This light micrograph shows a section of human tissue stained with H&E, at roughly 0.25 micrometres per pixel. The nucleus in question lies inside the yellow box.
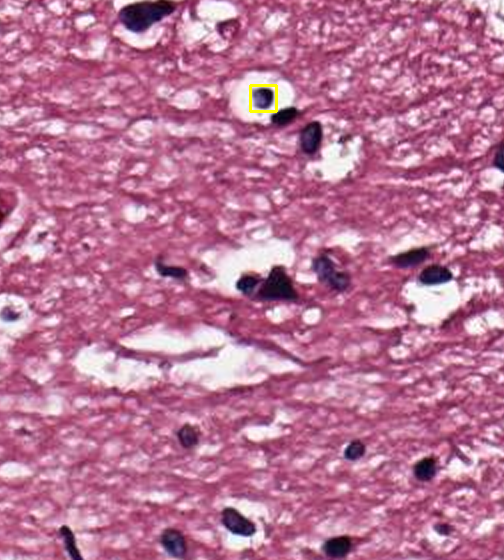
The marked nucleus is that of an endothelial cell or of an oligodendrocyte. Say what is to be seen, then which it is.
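The nucleus is small, round and smooth in outline. The nucleus sits in a clear, unstained space with no pink cytoplasm visible around it. A darker, elongated nucleus lies against the lower right edge of that clear space, with a further oval nucleus just beyond it. The cell lies in a finely textured, pink, fibrillar background. This is an oligodendrocyte.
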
